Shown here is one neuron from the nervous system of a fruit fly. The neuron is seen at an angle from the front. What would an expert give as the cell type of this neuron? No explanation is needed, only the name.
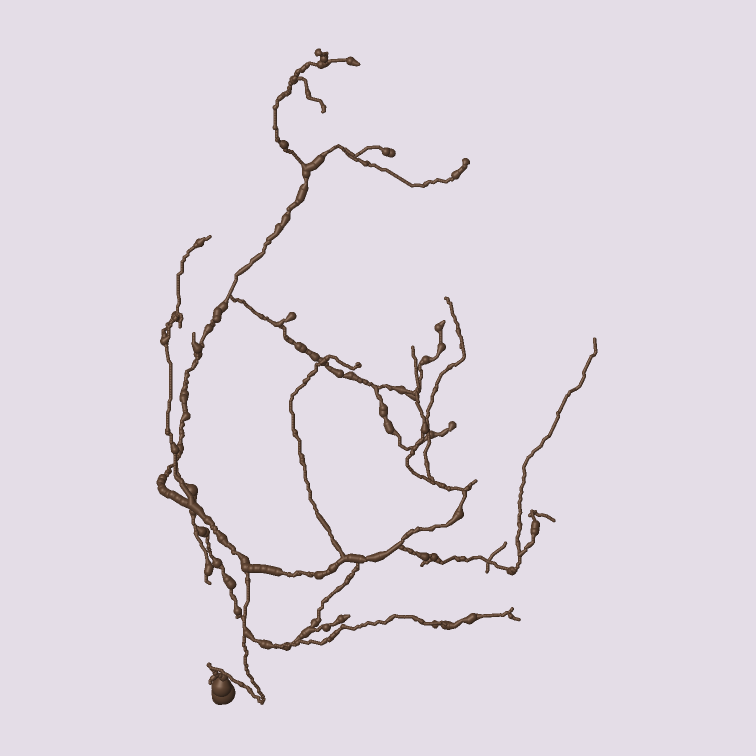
IN13A059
